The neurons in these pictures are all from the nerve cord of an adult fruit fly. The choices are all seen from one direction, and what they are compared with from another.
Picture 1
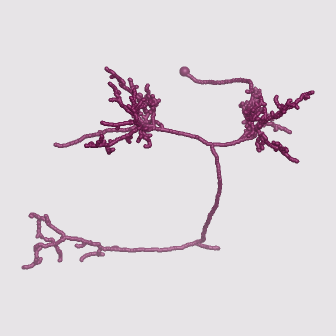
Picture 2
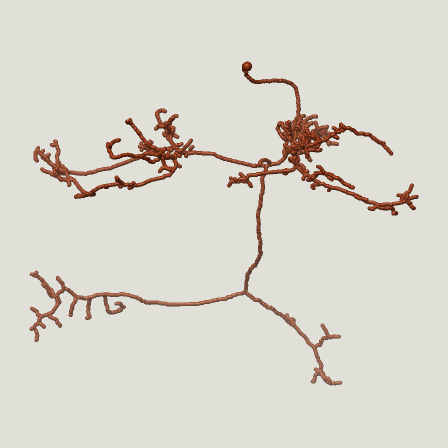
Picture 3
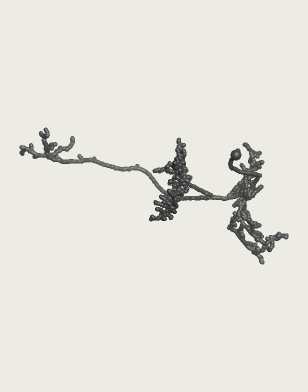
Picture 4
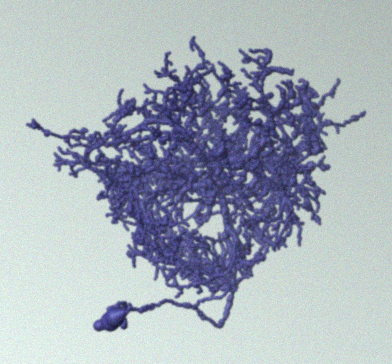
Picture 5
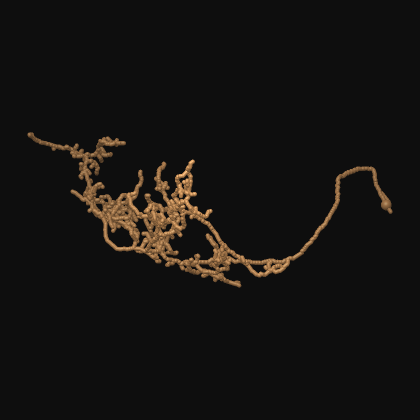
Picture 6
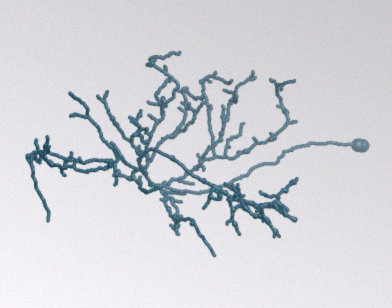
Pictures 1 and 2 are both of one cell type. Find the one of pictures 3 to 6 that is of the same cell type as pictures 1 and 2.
Picture 3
